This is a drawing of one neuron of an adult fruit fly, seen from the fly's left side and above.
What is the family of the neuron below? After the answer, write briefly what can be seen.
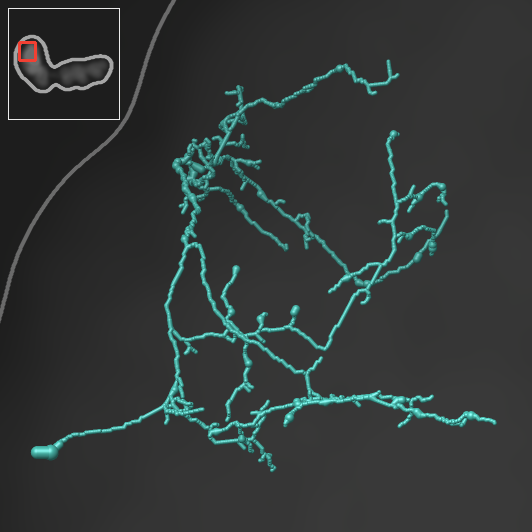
Its family is hemilineage SMPad1. Its broad class is central-brain intrinsic neuron. Its cell body lies at the lower left of the picture. Dozens of branch ends can be seen.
